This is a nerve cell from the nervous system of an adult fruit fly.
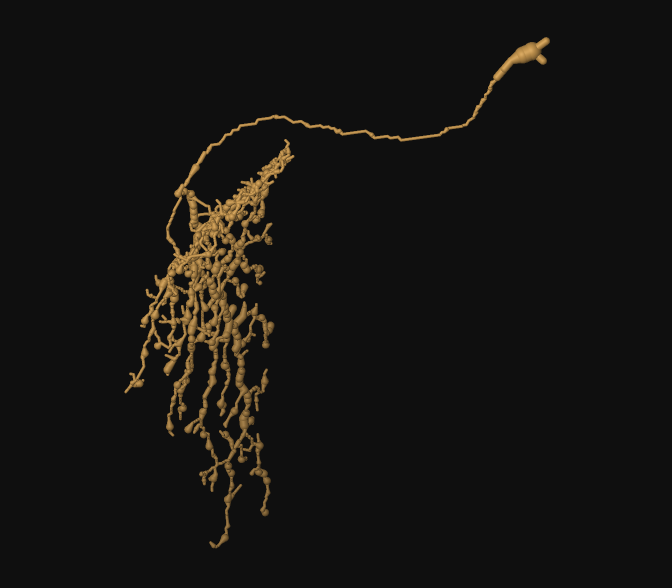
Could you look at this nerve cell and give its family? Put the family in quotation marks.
"Li"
